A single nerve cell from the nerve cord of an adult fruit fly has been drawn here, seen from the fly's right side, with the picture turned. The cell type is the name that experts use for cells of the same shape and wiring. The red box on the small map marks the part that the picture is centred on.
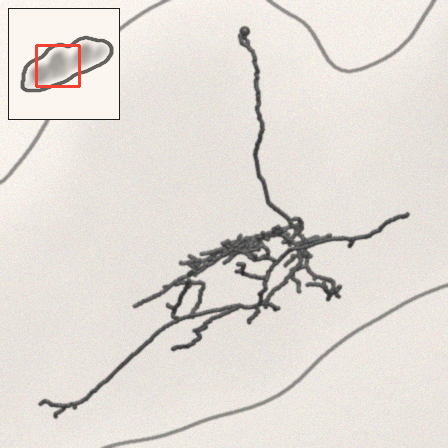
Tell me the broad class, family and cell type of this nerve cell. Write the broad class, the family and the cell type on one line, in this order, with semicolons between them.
nerve-cord intrinsic neuron; hemilineage 06A; IN06A116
